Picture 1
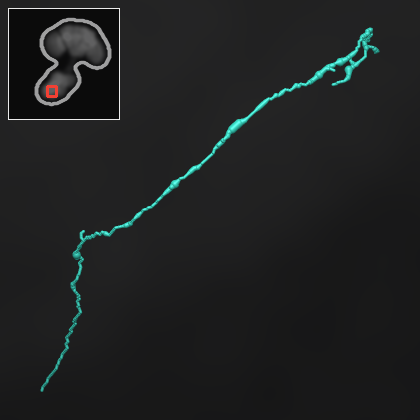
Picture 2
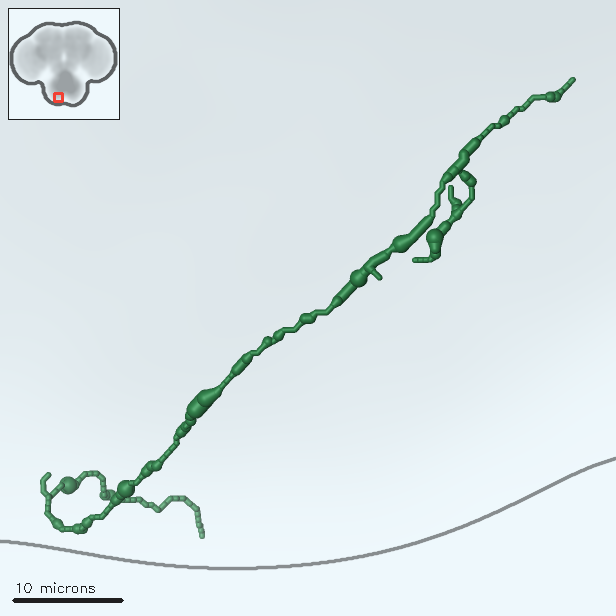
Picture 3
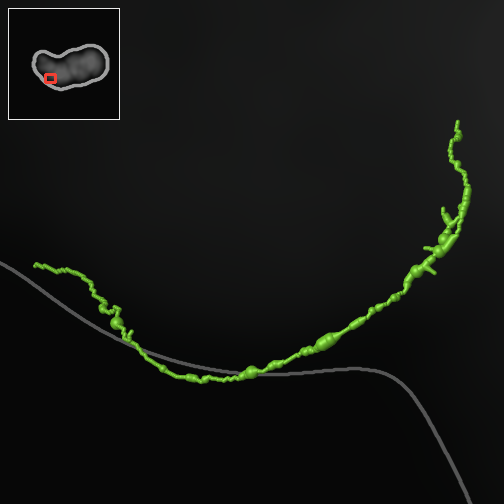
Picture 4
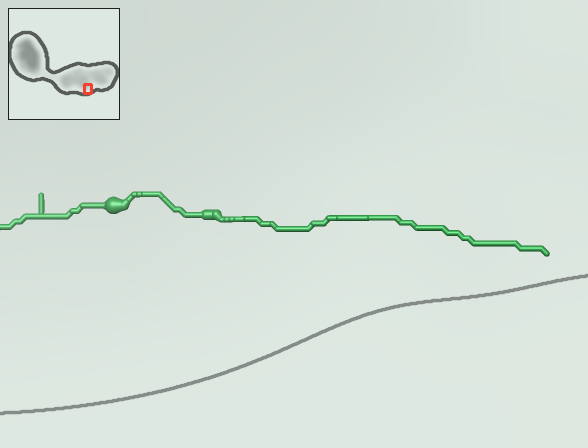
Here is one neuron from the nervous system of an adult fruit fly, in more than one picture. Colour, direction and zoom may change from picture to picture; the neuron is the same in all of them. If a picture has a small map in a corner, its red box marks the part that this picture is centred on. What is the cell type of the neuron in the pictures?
SNta31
